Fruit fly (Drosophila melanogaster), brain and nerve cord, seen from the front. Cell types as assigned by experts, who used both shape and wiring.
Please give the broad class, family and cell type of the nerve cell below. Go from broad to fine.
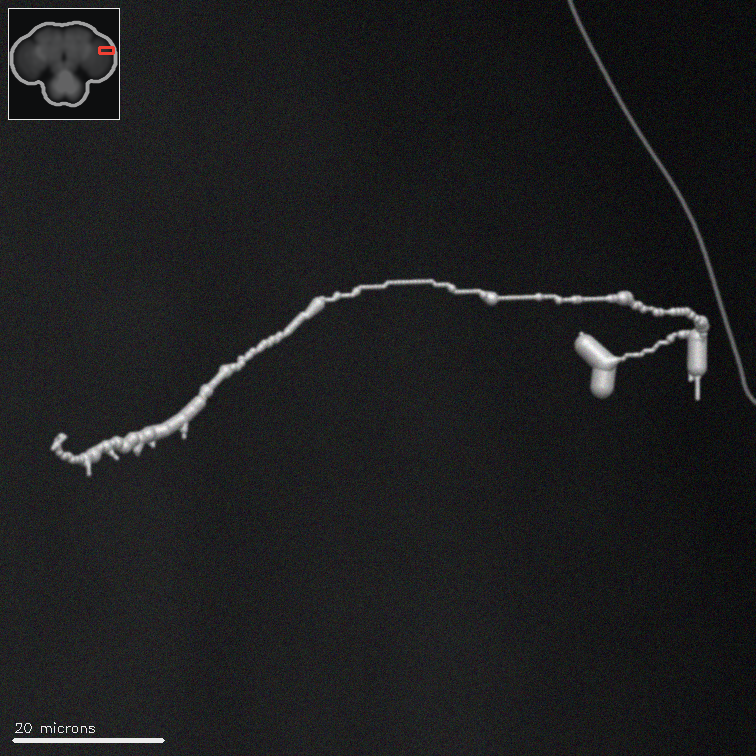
optic-lobe intrinsic neuron; L; L1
